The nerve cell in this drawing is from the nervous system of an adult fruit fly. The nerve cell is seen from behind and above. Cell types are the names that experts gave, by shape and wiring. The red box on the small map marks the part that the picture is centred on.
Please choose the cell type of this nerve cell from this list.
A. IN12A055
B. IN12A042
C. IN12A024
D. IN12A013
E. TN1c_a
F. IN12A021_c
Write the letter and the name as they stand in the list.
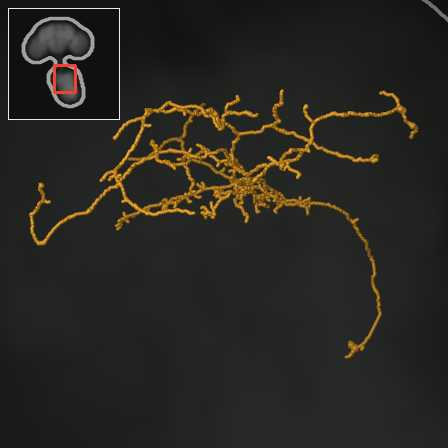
B. IN12A042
